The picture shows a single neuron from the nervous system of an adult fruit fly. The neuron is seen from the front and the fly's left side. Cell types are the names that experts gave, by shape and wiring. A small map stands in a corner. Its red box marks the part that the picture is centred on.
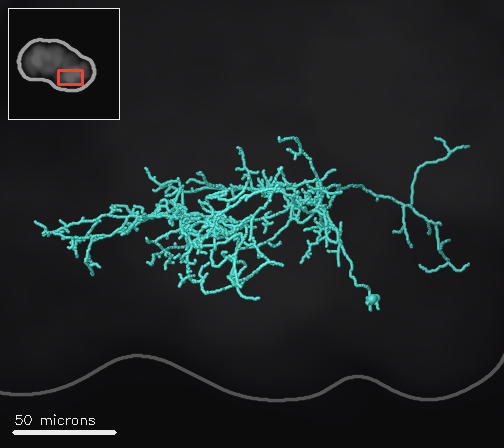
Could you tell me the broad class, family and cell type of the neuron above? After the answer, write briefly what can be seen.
Its broad class is nerve-cord intrinsic neuron. Its family is hemilineage 12A. It is of cell type IN12A037. From left to right in the picture it spans about 200 microns. Dozens of branch ends can be seen.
